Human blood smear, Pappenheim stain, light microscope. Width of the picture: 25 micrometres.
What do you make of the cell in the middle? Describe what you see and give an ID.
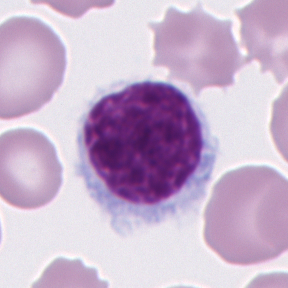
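Starting with the cytoplasm: it forms a narrow rim, widest below the nucleus. Next, fine hair-like projections fringe the outer edge of that rim. No granules are visible in the cytoplasm, and no vacuoles are present. The cell in the middle is a hairy cell.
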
